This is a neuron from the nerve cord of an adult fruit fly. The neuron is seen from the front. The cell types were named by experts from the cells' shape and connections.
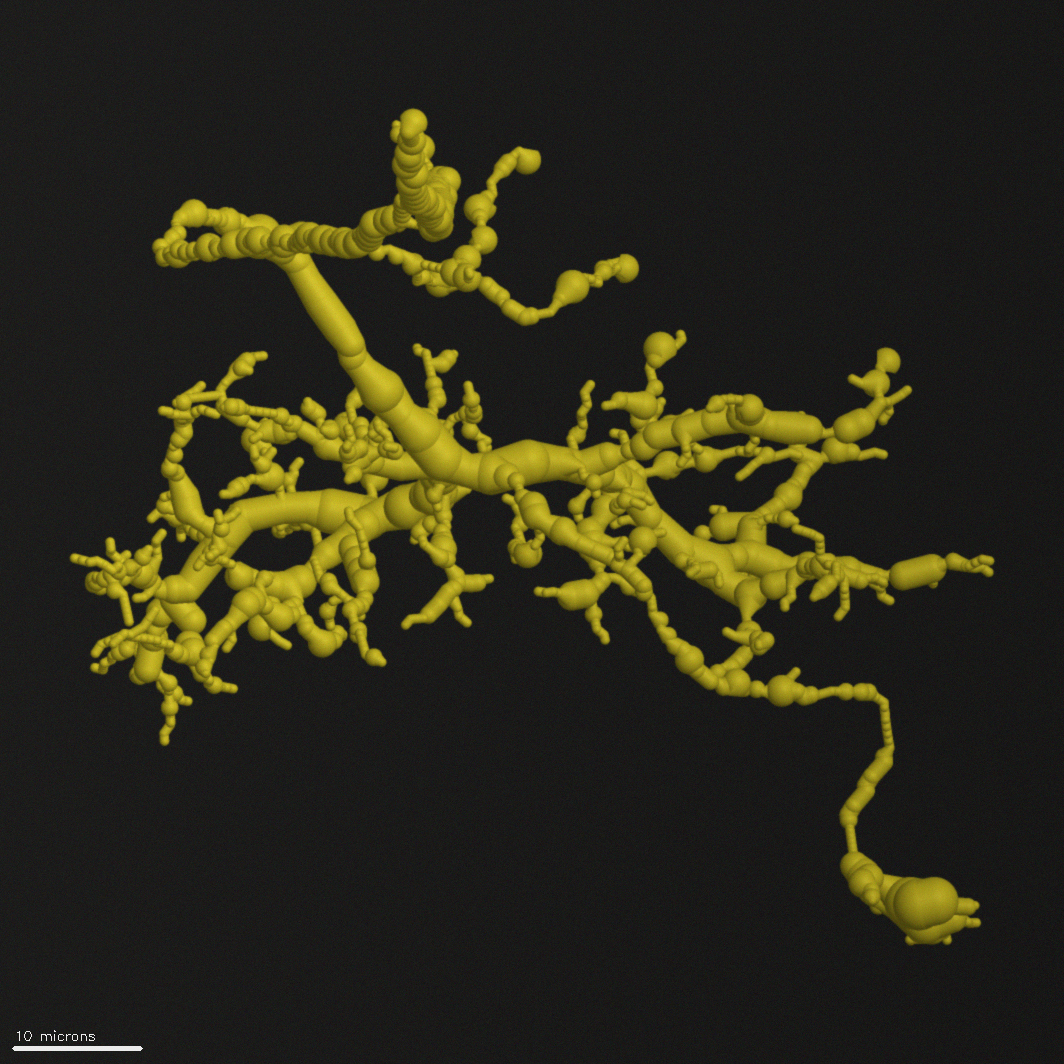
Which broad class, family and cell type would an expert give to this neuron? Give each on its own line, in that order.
ascending neuron
hemilineage 10B
AN10B019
